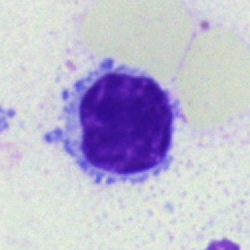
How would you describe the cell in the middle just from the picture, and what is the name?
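I see the nucleus filling most of the cell, so only a narrow rim of cytoplasm is left. That rim is pale blue. The chromatin is dense and dark purple, though a few paler patches show. Small blue blebs stick out from the edge, most plainly on the left side. So this is a lymphocyte.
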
